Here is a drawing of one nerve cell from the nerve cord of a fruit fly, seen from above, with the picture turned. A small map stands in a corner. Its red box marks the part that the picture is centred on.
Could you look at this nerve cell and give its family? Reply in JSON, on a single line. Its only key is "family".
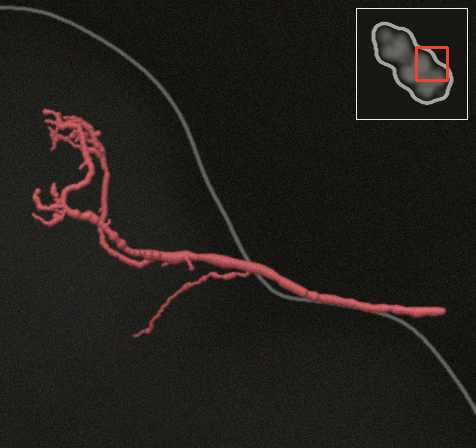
{"family": "class mechanosensory proprioceptive"}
